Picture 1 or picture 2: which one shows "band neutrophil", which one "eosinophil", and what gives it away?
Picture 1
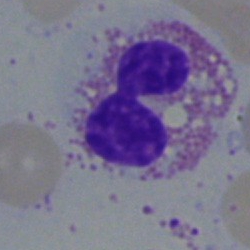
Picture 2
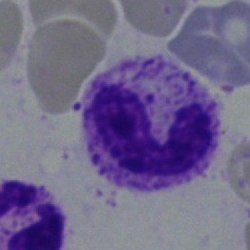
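Picture 1 is the eosinophil; picture 2 is the band neutrophil. The nuclei set them apart: in picture 1, two lobes meet on their left side with a notch between them on the right, while in picture 2 the nucleus curves like a horseshoe, its indentation opening upward.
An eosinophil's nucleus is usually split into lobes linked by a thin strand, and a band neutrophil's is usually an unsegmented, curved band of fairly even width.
Picture 1 also has dense, dark purple chromatin, several clear round vacuoles to the right of the nucleus, and an ill-defined outline with granules scattered loosely at its edge. In picture 2 the chromatin is coarsely clumped, and pale lilac cytoplasm fills the inside of the curve, with purple granules most visible near the cell edge.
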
